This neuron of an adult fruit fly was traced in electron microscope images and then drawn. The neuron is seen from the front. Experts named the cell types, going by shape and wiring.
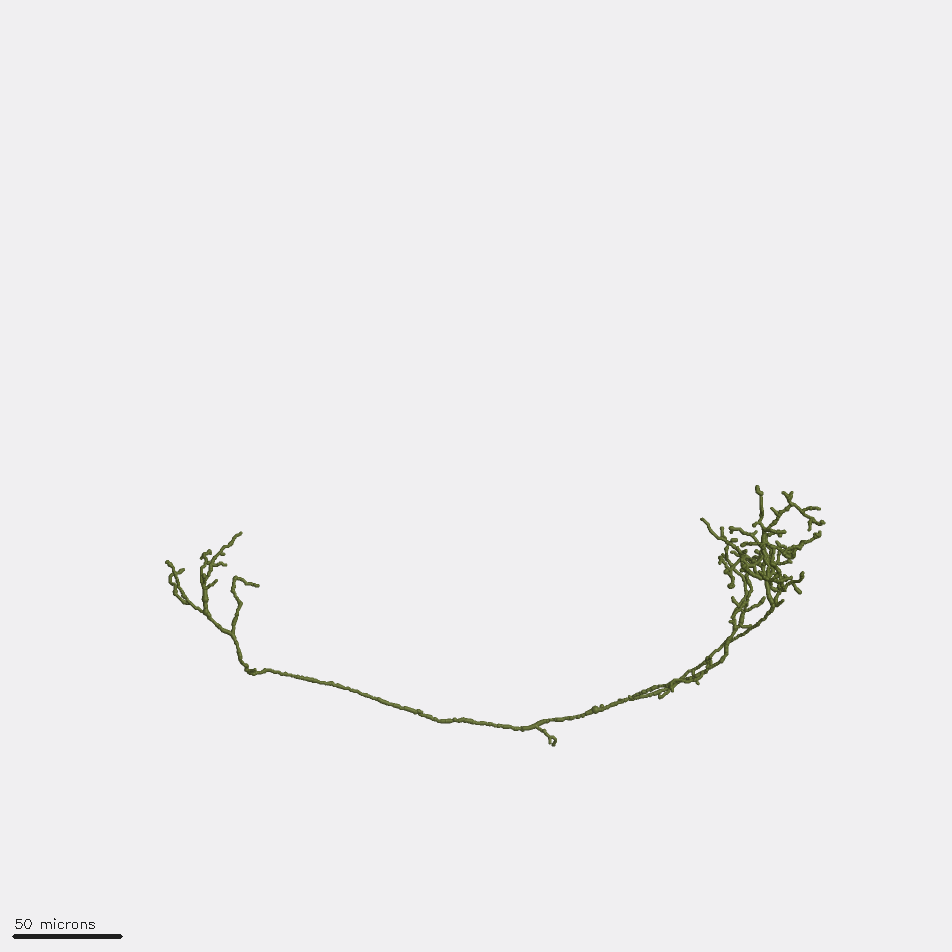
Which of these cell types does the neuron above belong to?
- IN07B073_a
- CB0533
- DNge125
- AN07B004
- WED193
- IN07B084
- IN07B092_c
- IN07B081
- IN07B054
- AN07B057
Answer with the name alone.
WED193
